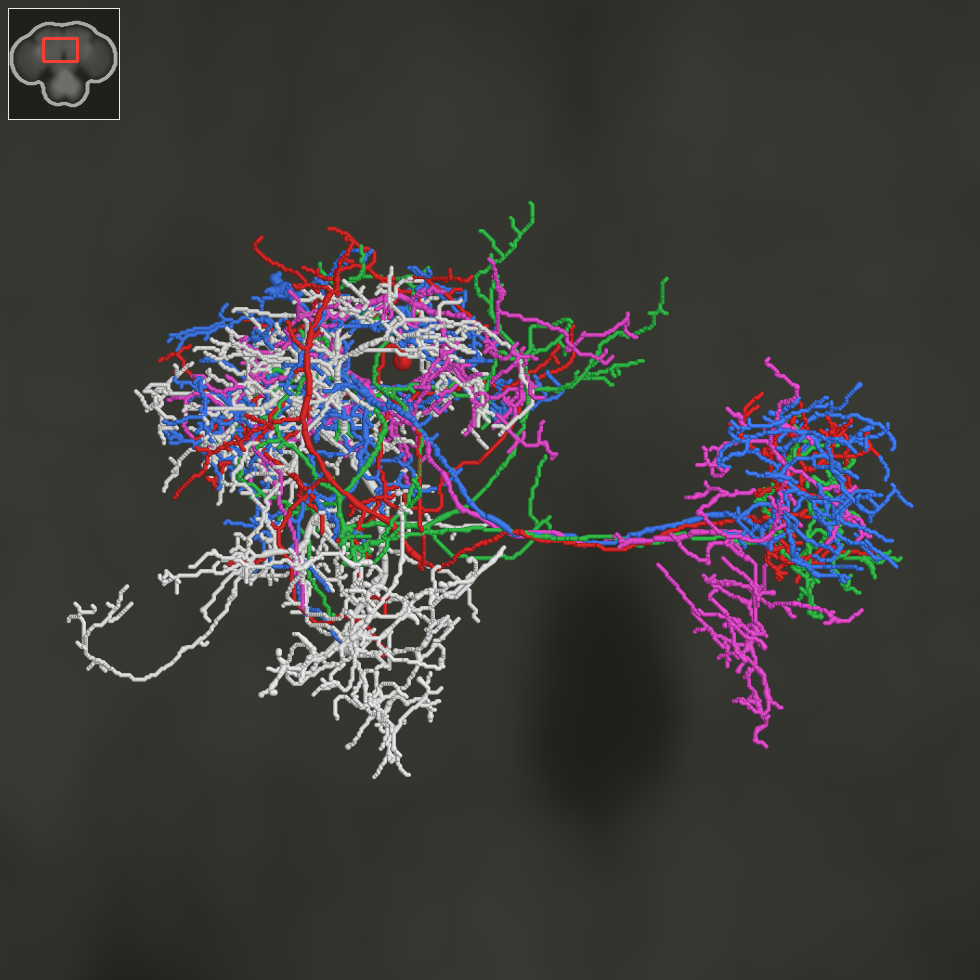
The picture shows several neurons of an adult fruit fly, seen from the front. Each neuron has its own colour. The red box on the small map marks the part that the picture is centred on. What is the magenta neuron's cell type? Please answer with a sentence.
The cell type is IB062.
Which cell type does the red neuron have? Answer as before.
The cell type is PS206.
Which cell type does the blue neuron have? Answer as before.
The cell type is PS203.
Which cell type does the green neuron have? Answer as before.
The cell type is CB1642.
